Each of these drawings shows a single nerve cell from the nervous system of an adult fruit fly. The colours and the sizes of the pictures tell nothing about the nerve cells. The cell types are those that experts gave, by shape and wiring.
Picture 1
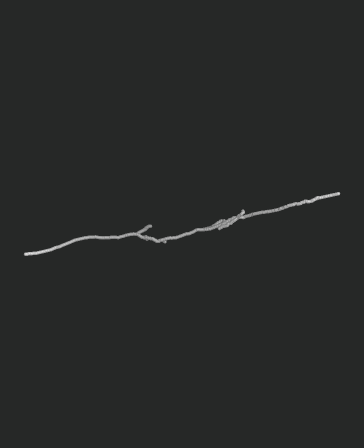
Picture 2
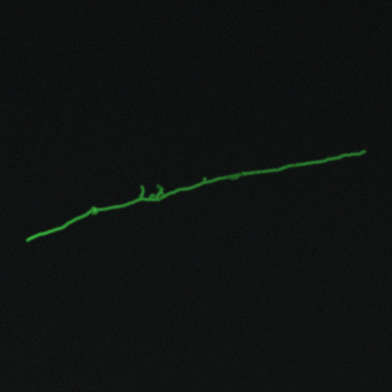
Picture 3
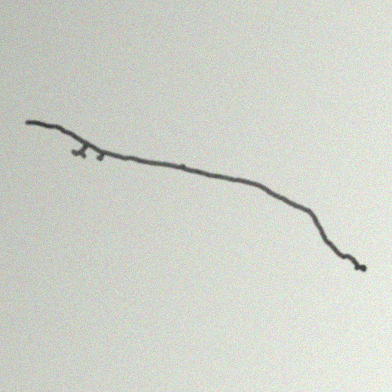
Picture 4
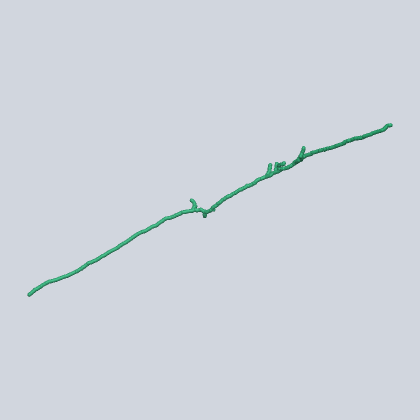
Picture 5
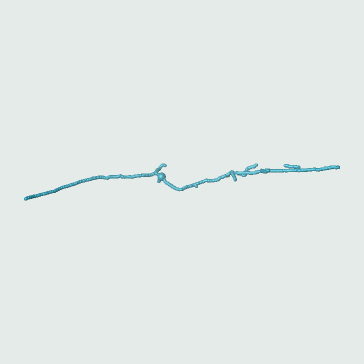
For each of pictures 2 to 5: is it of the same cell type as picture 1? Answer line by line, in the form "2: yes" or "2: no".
2: yes
3: no
4: yes
5: yes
